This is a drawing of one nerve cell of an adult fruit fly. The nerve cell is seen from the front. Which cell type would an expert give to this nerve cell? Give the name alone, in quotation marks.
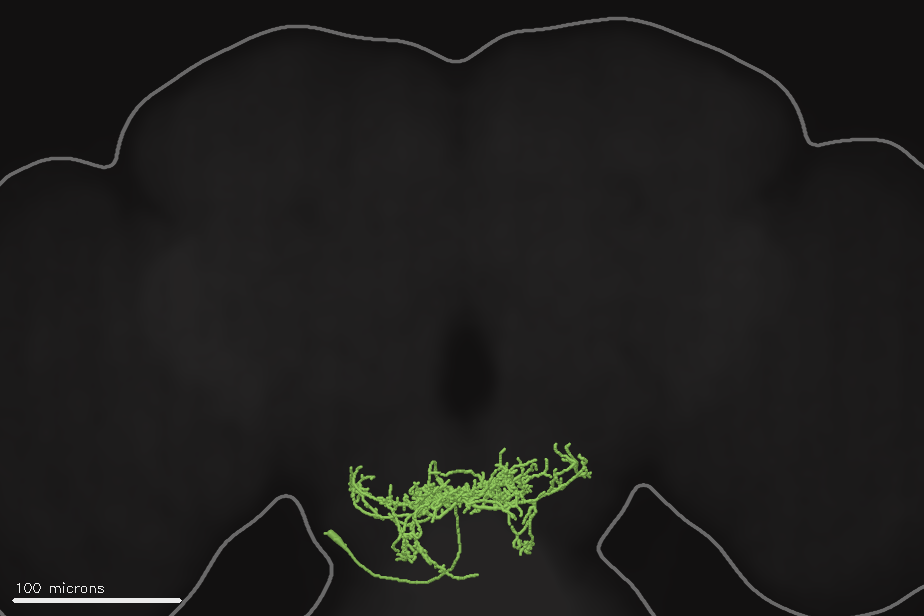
"GNG038"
